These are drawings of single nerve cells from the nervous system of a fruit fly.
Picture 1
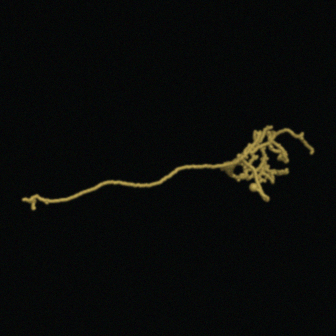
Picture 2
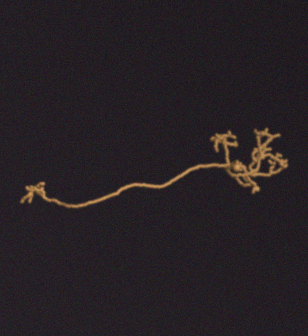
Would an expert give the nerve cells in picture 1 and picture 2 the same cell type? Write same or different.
different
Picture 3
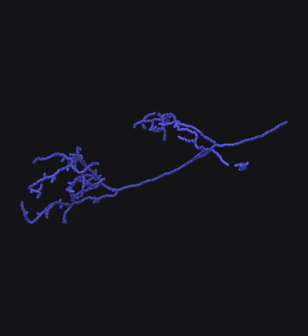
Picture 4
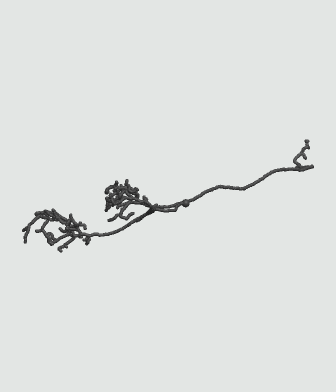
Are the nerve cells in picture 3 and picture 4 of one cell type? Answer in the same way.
same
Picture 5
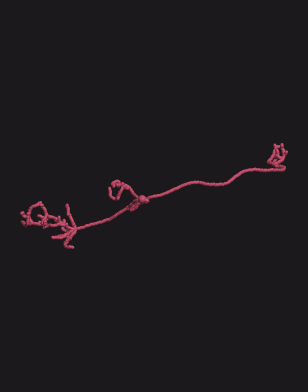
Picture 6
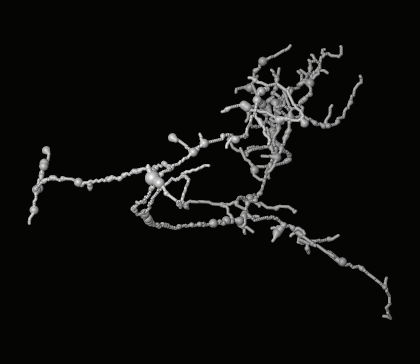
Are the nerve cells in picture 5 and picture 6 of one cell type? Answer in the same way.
different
